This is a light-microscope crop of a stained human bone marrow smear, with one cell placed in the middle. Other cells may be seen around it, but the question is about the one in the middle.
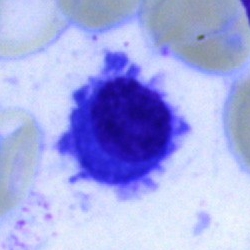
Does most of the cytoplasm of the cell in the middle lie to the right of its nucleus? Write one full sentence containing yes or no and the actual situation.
No, the nucleus of this cell lies toward the right instead.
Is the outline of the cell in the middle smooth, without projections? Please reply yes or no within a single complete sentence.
No, the edge of the cell is rough rather than smooth and even.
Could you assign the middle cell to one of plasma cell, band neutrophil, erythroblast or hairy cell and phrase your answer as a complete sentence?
Positioned in the middle of the crop is a plasma cell.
